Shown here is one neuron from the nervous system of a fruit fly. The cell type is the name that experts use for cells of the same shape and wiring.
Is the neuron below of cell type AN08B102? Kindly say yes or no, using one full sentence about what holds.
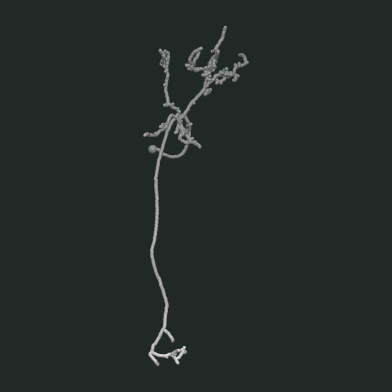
Yes, of cell type AN08B102 is the neuron.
